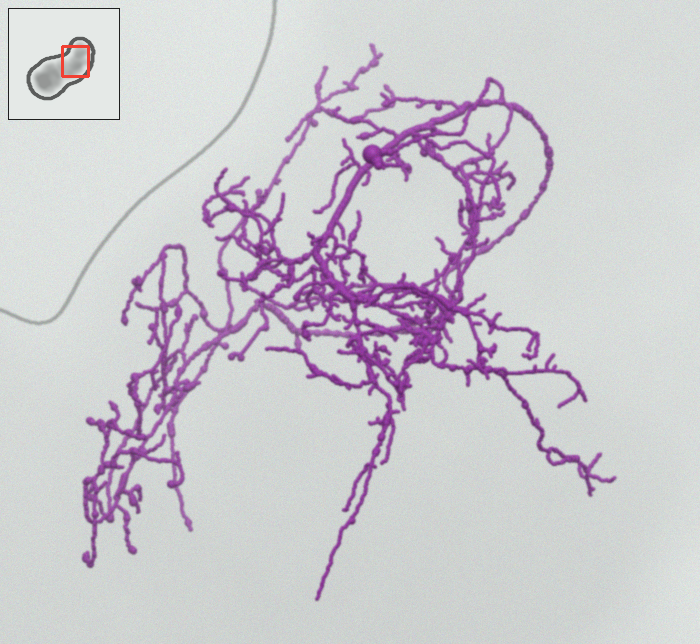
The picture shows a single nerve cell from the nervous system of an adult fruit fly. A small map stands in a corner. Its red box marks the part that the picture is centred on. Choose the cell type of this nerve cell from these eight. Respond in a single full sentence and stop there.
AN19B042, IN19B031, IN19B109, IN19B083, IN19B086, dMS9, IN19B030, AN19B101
The cell type to which this nerve cell belongs is IN19B031.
